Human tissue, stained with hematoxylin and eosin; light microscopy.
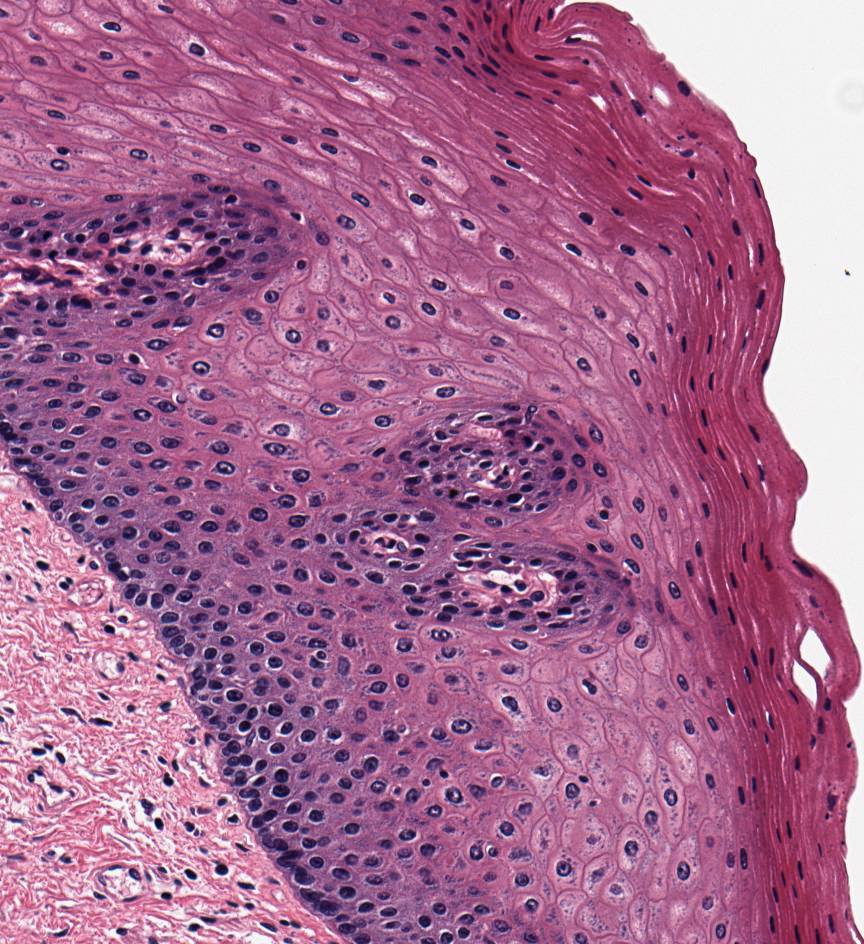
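Mucosa of the esophagus, mostly thick stratified squamous epithelium, with connective tissue at lower left and the free surface on the right. Along the junction, basal cells crowd with dark oval nuclei; the middle layers are large polygonal cells with pale-pink cytoplasm and round central nuclei.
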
